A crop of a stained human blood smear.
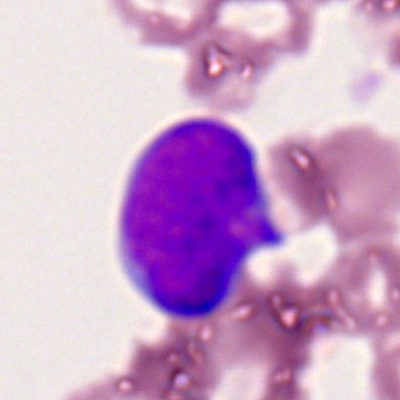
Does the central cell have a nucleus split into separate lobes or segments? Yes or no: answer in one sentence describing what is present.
No, there is one compact round, oval or kidney-shaped nucleus, not separate lobes.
